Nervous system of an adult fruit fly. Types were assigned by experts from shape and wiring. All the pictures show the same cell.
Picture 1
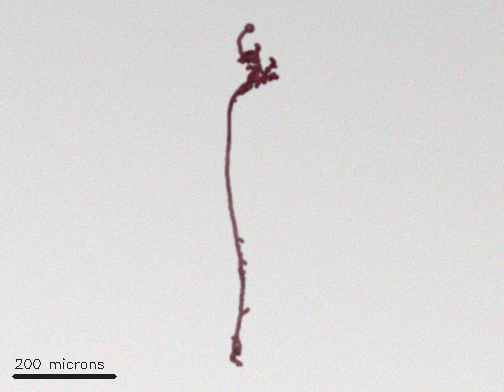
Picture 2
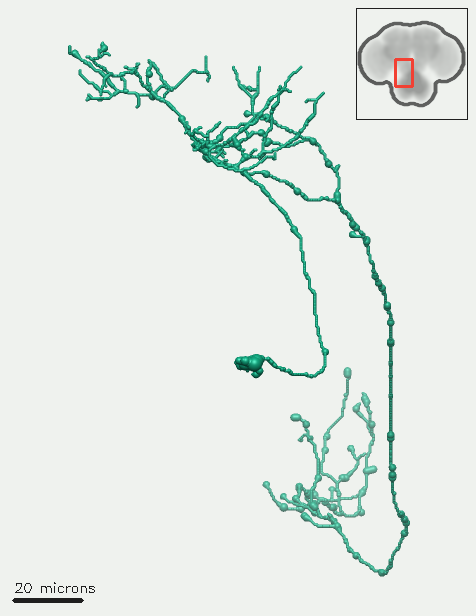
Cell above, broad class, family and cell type: descending neuron; hemilineage MX3; DNg08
